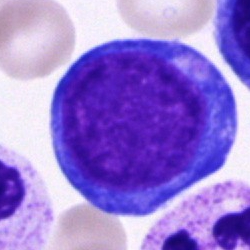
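Proerythroblast, central cell, stained human bone marrow smear. Outline round and smooth. Chromatin finely stippled, not clumped. Cytoplasm deep blue, no visible granules.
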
